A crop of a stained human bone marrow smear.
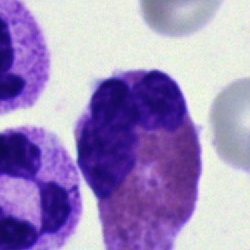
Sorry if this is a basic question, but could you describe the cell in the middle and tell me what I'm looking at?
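Taking each point in turn, the outline of the cell is irregular rather than round. In the nucleus, no nucleoli are visible. The cytoplasm stains pinkish-violet. It also lacks large coarse granules. The cell is an eosinophil.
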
